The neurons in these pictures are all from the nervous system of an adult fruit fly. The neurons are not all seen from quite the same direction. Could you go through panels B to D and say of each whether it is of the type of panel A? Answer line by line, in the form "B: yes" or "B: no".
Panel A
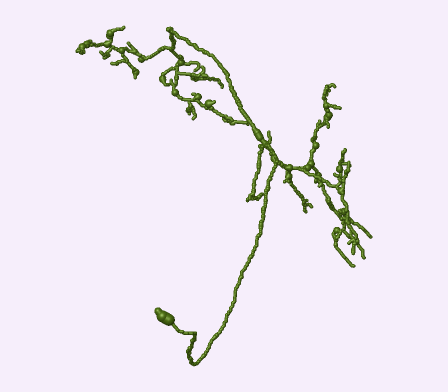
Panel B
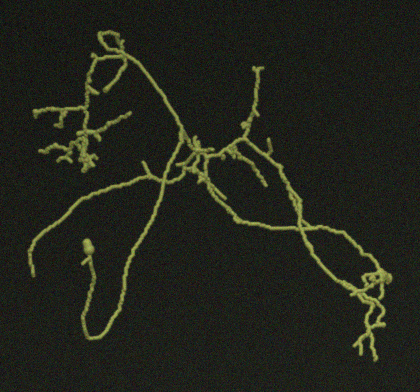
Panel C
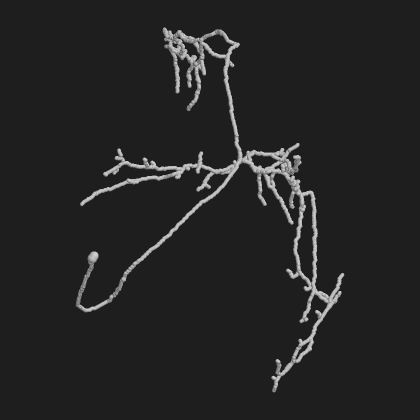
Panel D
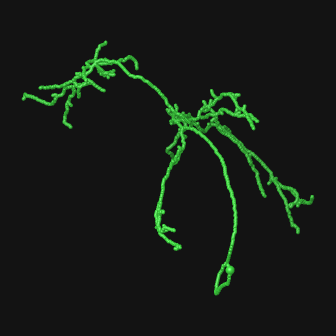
B: no
C: no
D: no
